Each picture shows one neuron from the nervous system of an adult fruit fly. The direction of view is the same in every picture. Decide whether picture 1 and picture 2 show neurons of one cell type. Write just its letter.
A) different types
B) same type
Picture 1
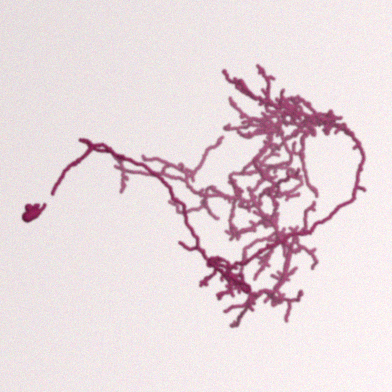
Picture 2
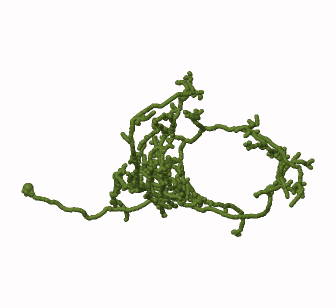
A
